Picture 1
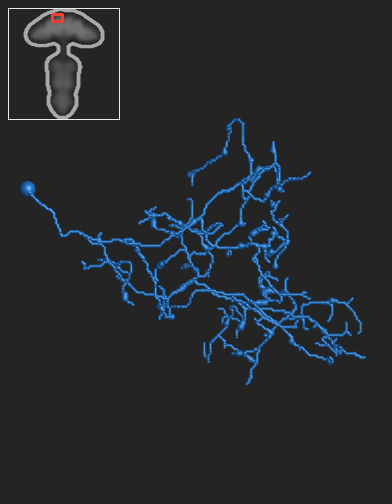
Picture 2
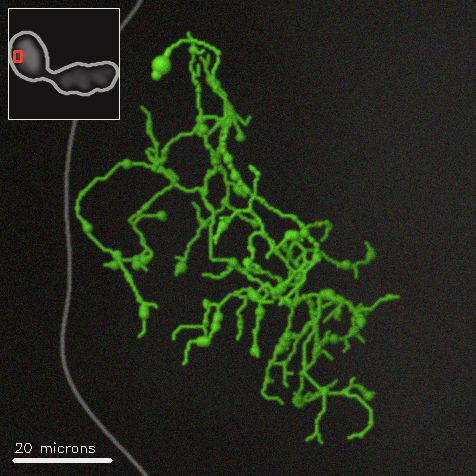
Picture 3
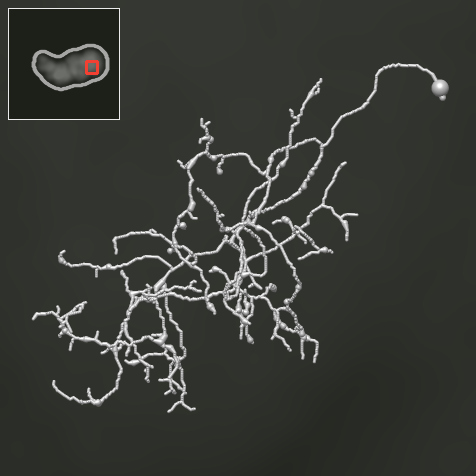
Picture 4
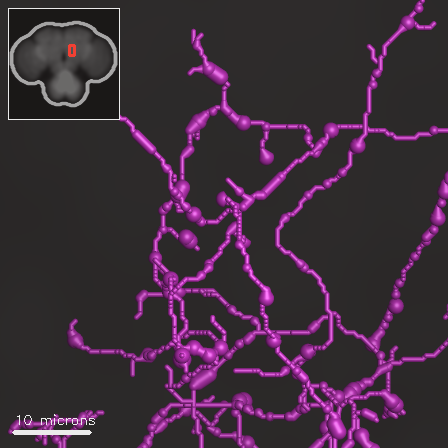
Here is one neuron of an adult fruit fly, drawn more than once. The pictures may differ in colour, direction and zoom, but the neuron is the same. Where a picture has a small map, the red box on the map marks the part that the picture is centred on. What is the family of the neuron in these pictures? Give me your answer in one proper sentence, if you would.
It is hemilineage ALl1_dorsal that is the family of this neuron.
